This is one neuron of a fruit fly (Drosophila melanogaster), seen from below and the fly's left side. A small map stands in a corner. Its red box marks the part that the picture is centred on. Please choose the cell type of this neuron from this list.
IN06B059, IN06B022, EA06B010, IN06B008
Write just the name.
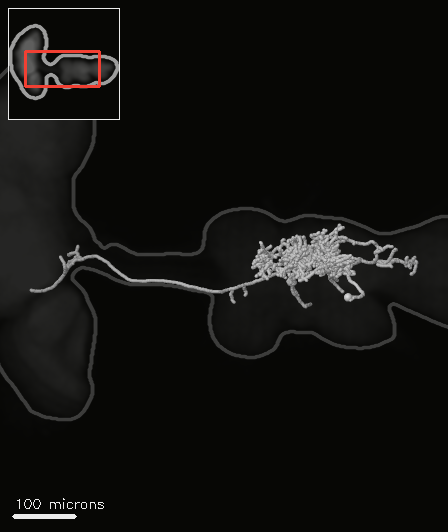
EA06B010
